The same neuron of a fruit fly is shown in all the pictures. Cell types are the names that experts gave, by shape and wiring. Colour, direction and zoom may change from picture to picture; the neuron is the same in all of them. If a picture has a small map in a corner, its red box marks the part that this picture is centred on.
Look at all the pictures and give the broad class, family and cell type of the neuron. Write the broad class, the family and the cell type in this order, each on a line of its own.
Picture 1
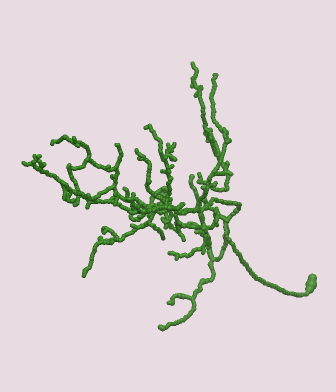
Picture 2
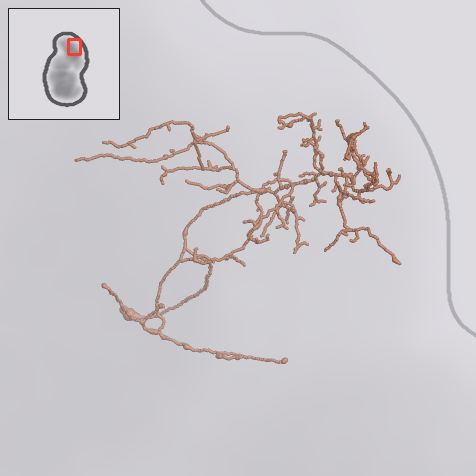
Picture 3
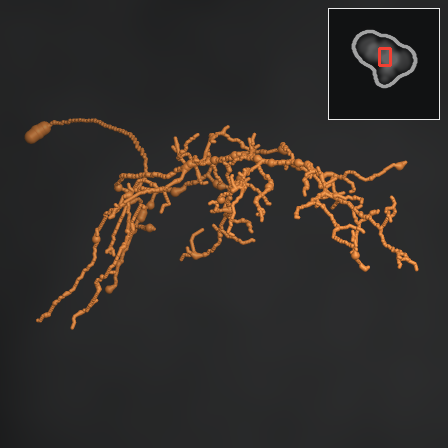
nerve-cord intrinsic neuron
hemilineage 16B
IN16B075_d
